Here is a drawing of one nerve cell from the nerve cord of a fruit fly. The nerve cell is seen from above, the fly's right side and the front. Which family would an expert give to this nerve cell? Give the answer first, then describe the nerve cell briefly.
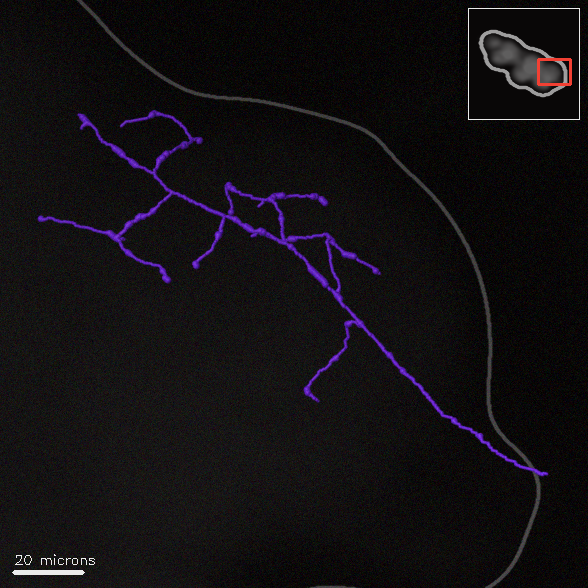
The family is DNg. It is a descending neuron. No cell body is drawn. From left to right in the picture it spans about 150 microns.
